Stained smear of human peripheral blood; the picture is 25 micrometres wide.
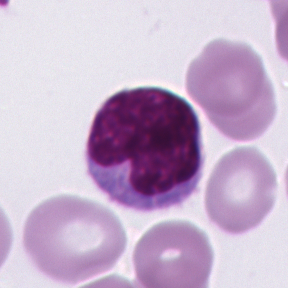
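Typical lymphocyte in a stained peripheral blood smear. The cell measures about 11 micrometres across, about 1.5 times the width of a red cell lying whole in the picture. Its nucleus, about 9 micrometres across with a notch cut into its lower side, fills about 70% of the cell's area. The chromatin is dark purple and coarsely clumped. The pale greyish blue cytoplasm lies mostly in a crescent along the lower left of the cell.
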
